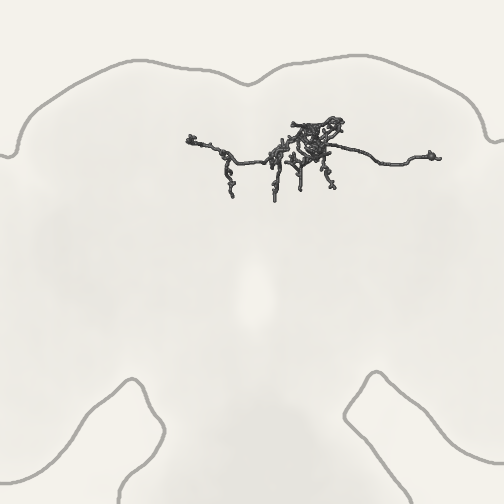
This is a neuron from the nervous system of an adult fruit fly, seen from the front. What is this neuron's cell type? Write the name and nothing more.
ATL012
